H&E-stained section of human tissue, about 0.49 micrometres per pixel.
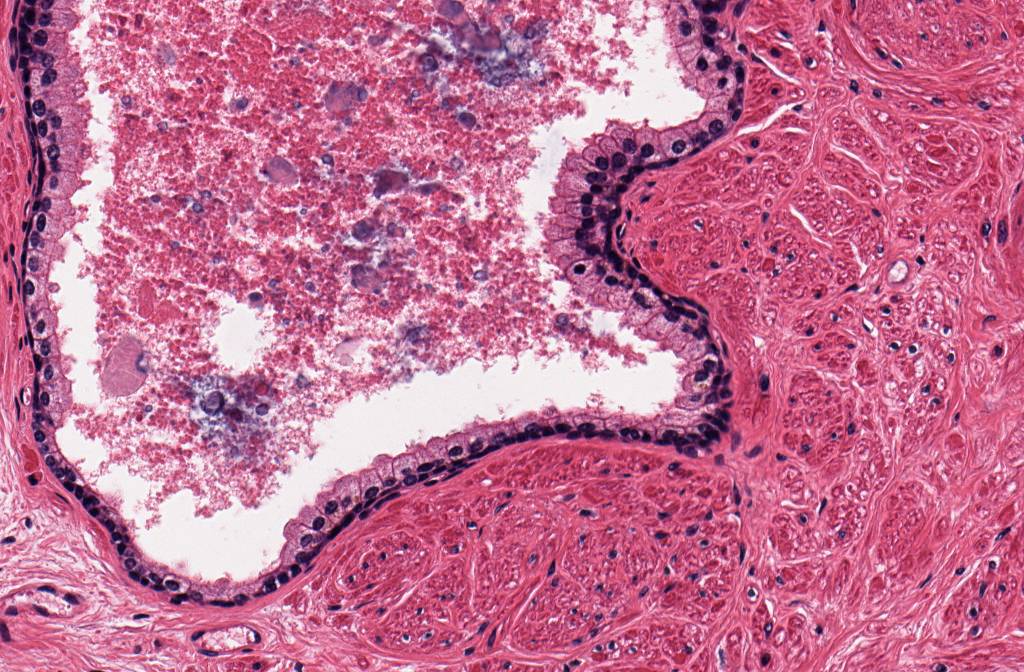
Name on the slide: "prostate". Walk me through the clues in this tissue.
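Named tissue: prostate. Upper left: one large gland lumen. Right side and bottom: dense muscular stroma. Lumen contents: granular pink secretion, scattered bluish-purple clumps, a few rounded bodies. No fat cells in the field.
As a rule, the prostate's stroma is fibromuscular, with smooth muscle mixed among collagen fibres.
The dense muscular stroma here goes with that.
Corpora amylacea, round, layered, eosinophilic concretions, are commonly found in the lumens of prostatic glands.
The few rounded bodies in the lumen match these in shape and position.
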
